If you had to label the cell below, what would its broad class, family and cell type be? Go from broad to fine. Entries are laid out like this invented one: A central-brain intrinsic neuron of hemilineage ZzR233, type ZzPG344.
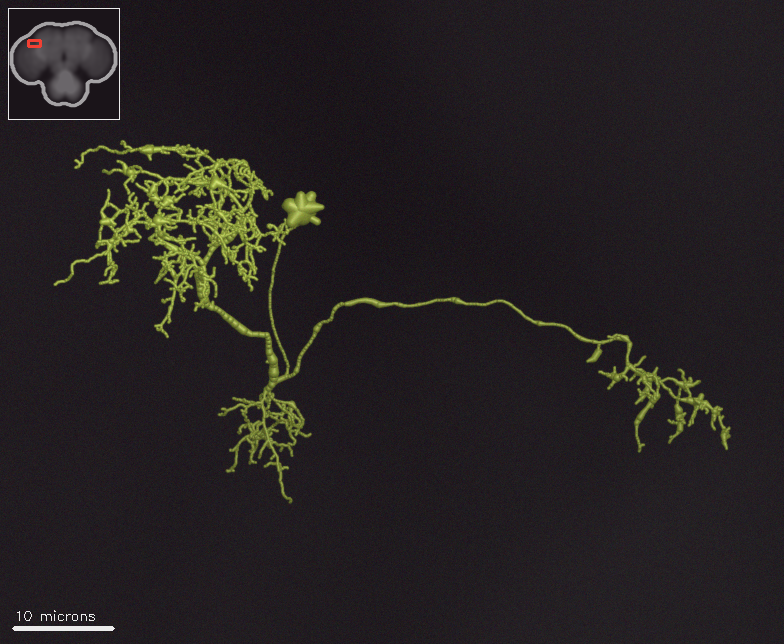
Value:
An optic-lobe intrinsic neuron of the Y family, type Y3.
